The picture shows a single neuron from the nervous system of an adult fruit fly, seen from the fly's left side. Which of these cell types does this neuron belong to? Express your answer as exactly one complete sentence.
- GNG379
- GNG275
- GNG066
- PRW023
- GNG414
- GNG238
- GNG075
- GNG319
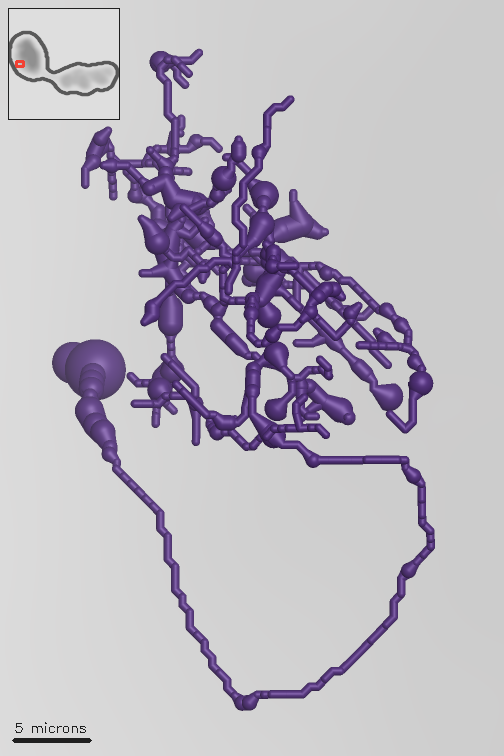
The cell type that this neuron has is PRW023.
